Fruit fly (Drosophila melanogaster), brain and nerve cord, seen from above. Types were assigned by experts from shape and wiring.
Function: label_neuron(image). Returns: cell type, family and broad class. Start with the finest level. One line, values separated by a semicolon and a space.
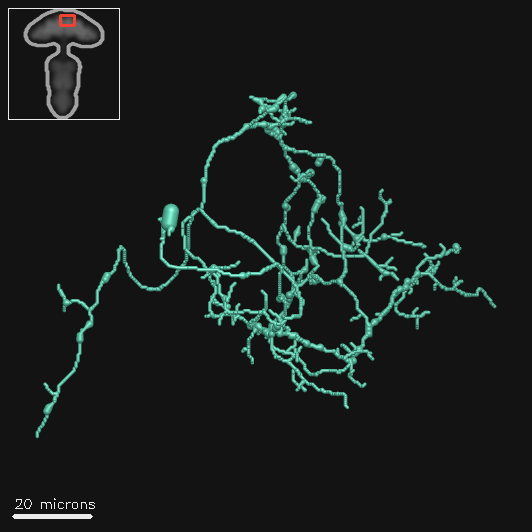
CRE026; hemilineage SMPad3; central-brain intrinsic neuron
